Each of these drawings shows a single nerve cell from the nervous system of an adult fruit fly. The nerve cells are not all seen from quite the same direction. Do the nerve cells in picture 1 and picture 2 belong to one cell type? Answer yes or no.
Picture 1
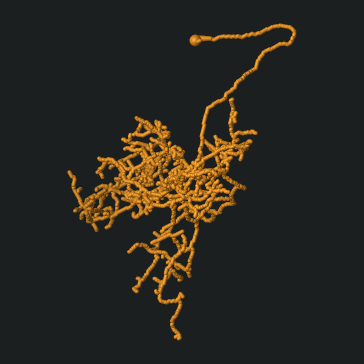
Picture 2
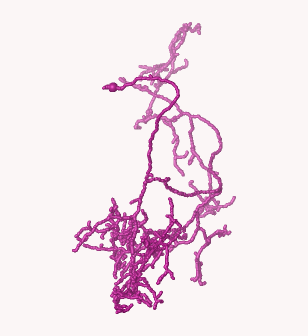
yes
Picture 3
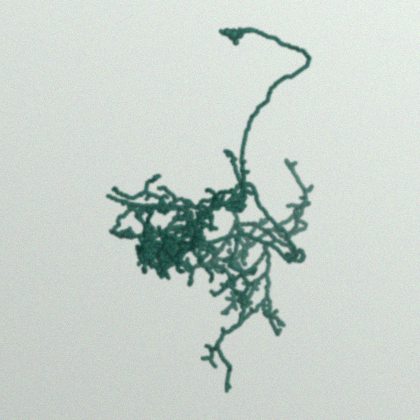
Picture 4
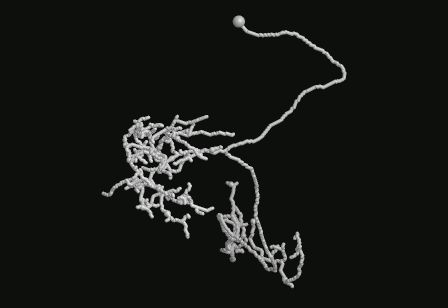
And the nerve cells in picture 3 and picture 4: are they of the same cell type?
no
